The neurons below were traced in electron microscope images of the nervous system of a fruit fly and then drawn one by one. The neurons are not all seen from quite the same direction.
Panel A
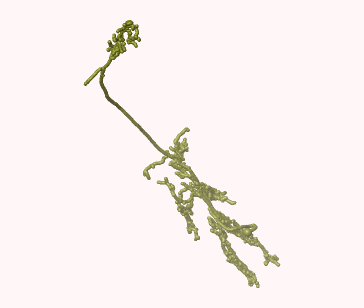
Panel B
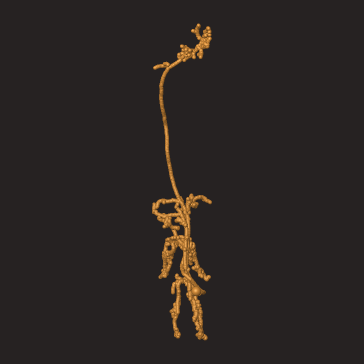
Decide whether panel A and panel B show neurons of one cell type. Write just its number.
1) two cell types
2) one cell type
2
